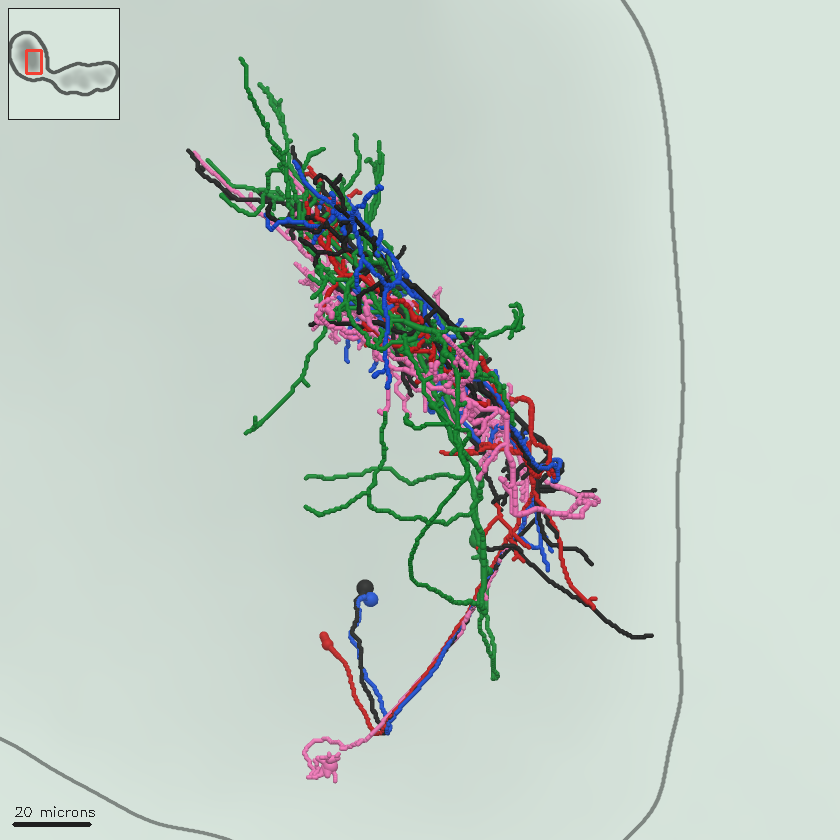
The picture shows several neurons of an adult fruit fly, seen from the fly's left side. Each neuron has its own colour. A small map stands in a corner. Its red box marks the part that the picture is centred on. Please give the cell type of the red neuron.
PS353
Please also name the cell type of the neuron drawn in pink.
CB0164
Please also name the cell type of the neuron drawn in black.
PS354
